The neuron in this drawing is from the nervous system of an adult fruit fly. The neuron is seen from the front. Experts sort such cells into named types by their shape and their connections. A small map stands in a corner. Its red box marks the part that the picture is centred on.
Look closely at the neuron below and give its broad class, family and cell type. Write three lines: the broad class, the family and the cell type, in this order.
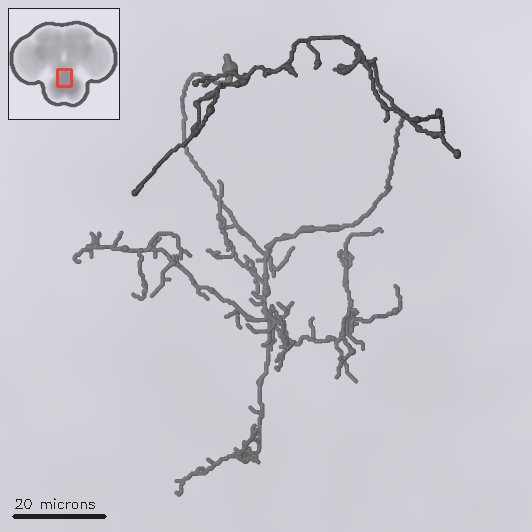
nerve-cord intrinsic neuron
hemilineage 19B
IN19B084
